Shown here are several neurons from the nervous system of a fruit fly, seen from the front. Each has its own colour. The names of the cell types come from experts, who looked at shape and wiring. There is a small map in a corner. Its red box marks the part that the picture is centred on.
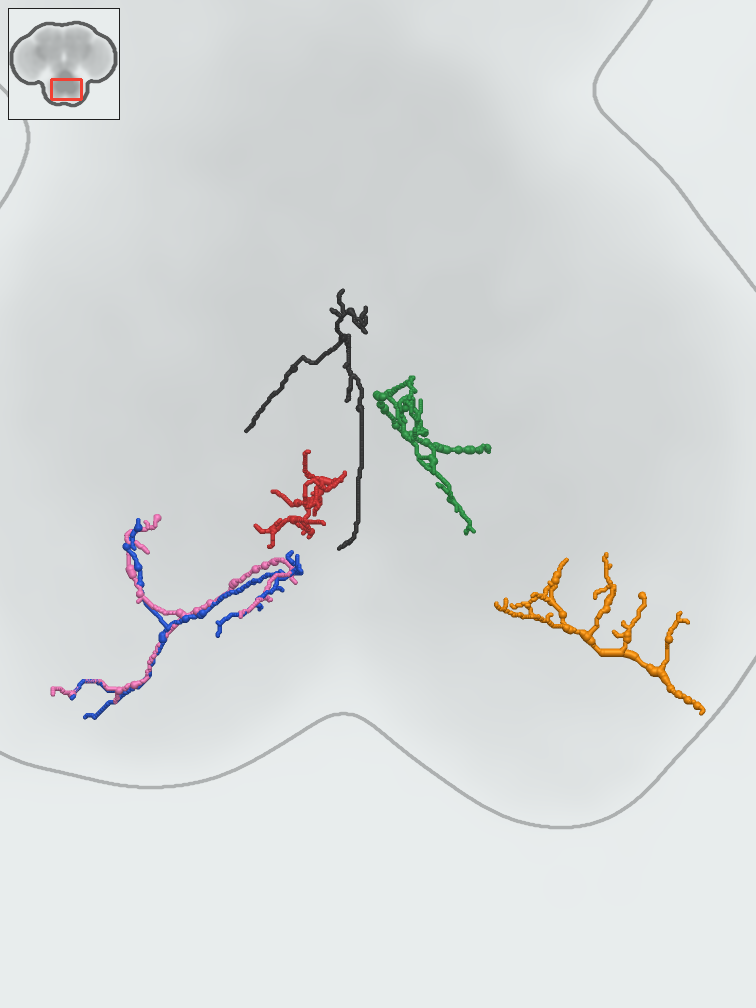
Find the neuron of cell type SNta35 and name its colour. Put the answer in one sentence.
The colour is blue.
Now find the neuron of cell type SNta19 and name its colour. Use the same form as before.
The colour is orange.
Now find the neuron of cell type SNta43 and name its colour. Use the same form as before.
The colour is black.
